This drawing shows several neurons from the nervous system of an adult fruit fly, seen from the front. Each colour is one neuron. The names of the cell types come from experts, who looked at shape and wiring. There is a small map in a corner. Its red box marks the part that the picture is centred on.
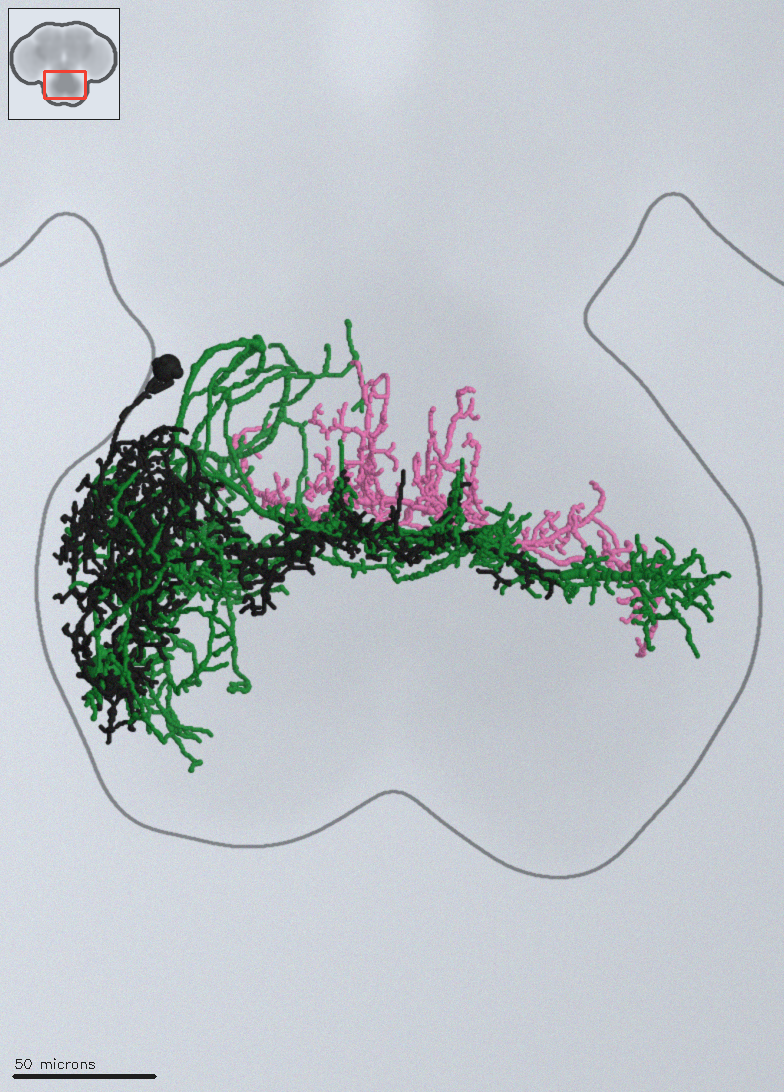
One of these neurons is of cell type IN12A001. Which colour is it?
green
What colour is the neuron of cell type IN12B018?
pink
